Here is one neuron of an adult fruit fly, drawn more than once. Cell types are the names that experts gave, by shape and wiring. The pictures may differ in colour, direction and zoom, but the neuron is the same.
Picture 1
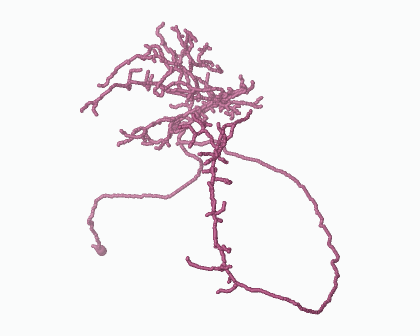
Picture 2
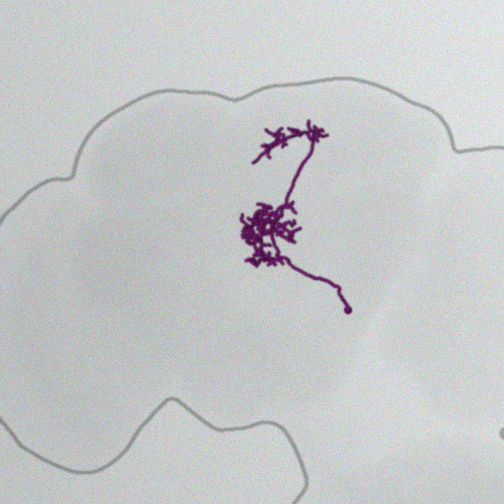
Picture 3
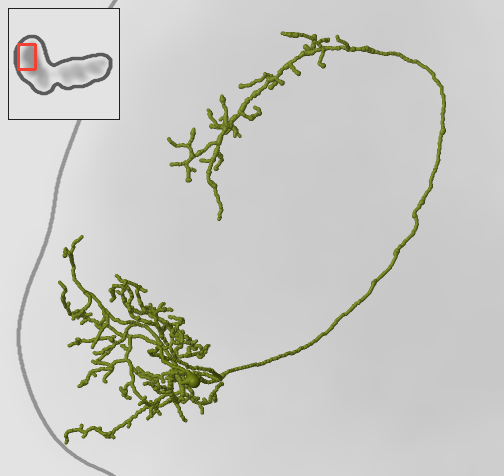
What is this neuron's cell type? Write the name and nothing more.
M_lvPNm25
